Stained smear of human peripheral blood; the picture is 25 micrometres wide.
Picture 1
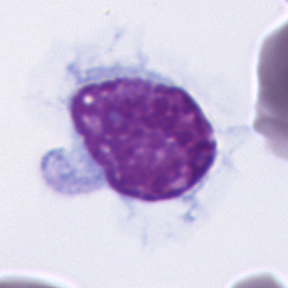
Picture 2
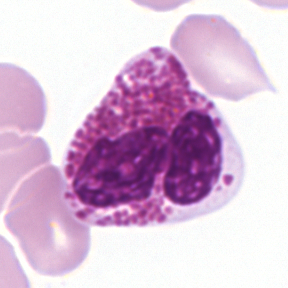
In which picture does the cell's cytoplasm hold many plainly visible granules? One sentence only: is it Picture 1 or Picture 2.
In Picture 2, many visible granules are held in the cytoplasm of the cell.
